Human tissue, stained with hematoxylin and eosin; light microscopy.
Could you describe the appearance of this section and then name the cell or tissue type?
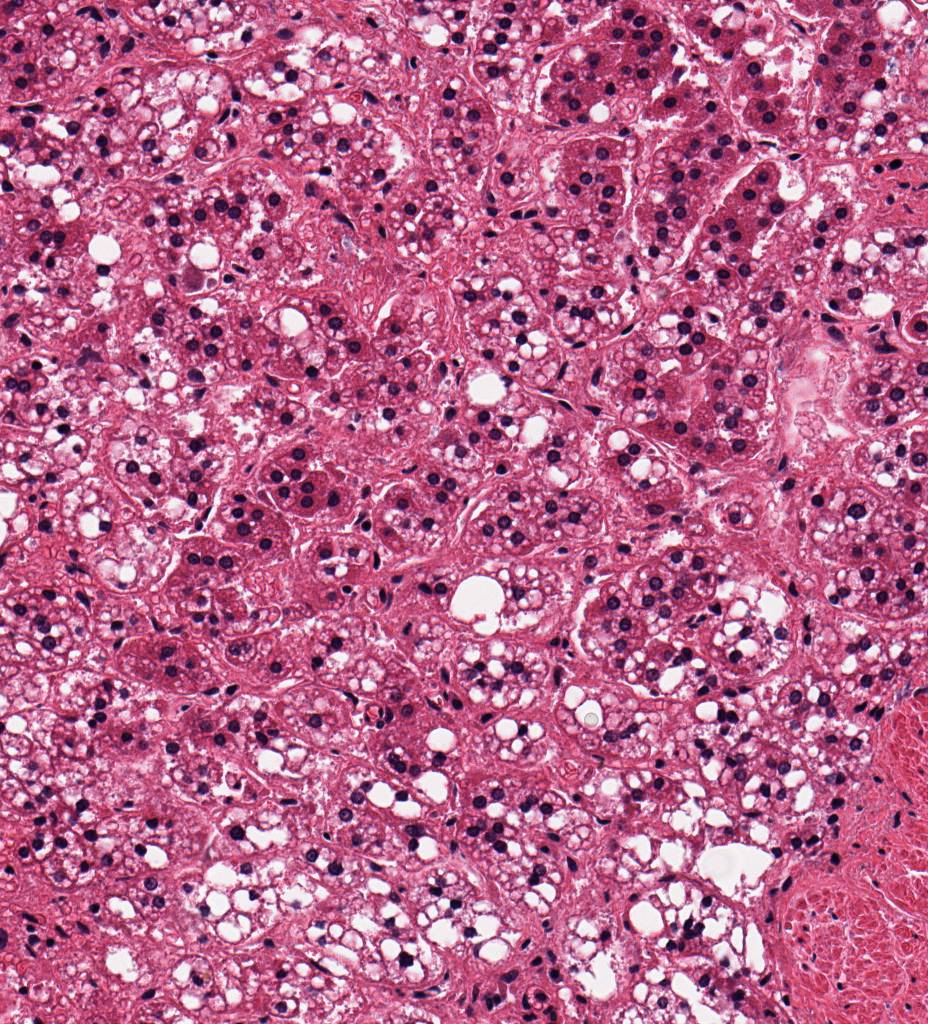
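Arrangement: rounded nests and short cords separated by thin partitions. Cytoplasm: most cells hold many clear round vacuoles of varying size; compact, solid pink cytoplasm is commoner upper right than lower down. Nuclei: small, round, dark, mostly one per cell, near the centre. Name: adrenal gland.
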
